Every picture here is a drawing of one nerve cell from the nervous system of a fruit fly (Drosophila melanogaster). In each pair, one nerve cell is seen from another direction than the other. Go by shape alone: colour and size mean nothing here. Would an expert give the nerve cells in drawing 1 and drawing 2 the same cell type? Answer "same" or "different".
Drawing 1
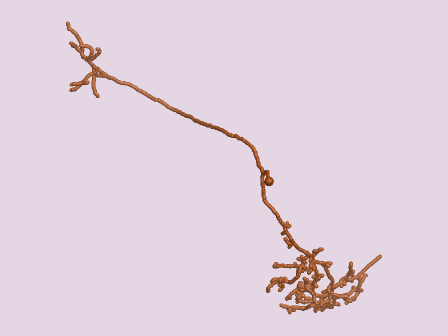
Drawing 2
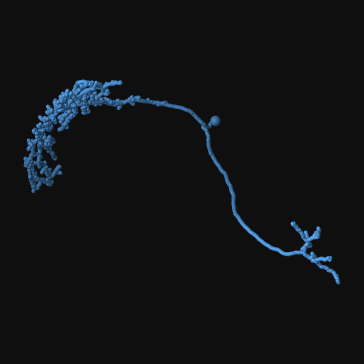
same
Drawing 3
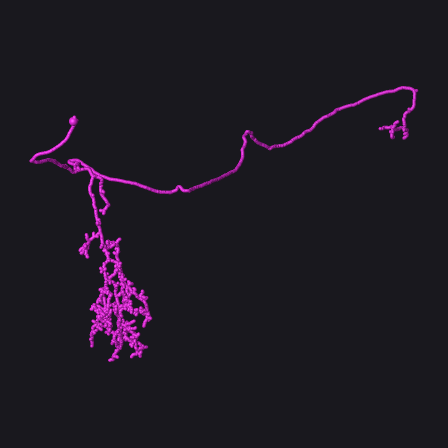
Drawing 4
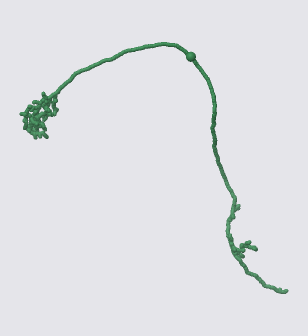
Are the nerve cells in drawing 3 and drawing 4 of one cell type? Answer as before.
different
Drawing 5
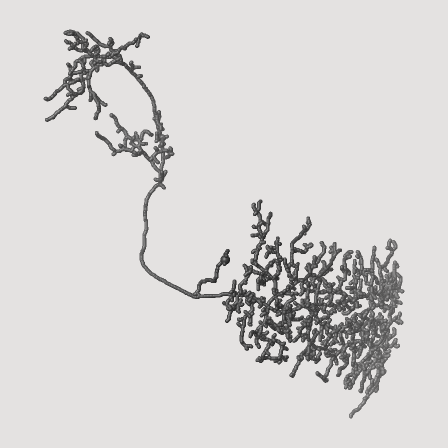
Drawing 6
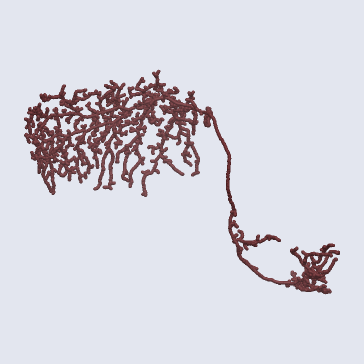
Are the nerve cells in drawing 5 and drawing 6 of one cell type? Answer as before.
same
